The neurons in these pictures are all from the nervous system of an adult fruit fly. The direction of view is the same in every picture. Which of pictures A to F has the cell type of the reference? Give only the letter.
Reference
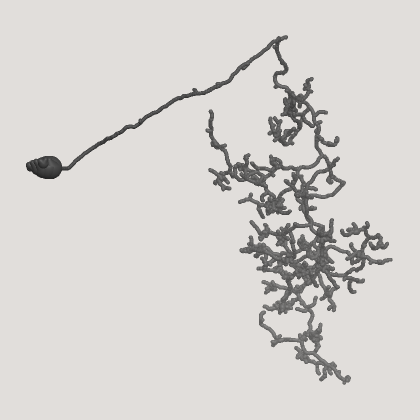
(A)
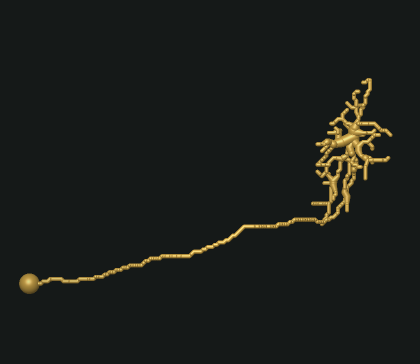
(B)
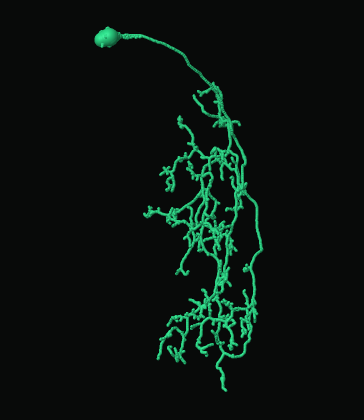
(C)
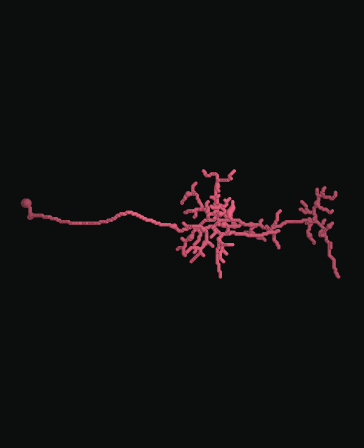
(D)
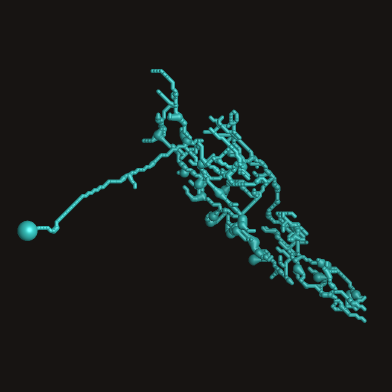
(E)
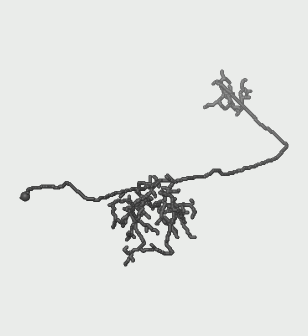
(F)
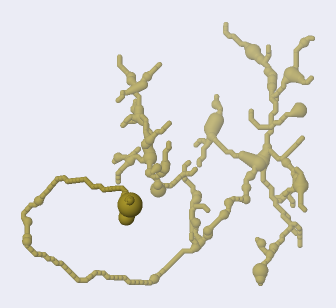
D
